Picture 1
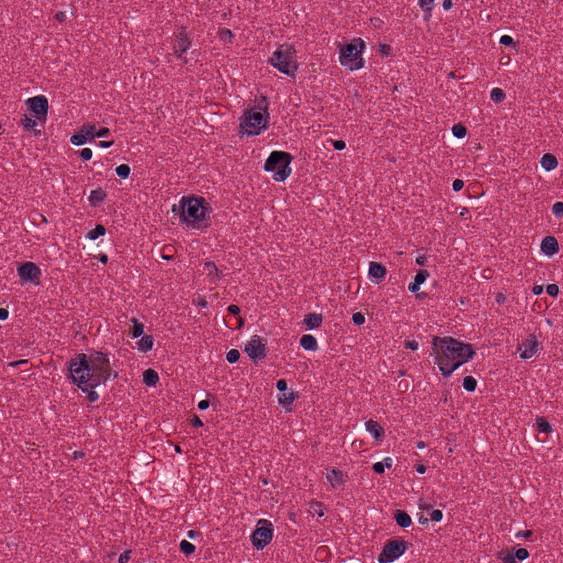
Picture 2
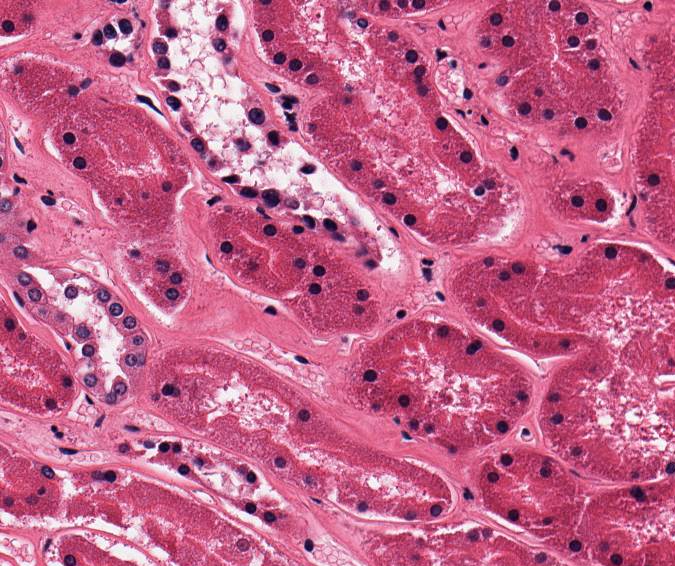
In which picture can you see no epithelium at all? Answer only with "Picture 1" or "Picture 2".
Picture 1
